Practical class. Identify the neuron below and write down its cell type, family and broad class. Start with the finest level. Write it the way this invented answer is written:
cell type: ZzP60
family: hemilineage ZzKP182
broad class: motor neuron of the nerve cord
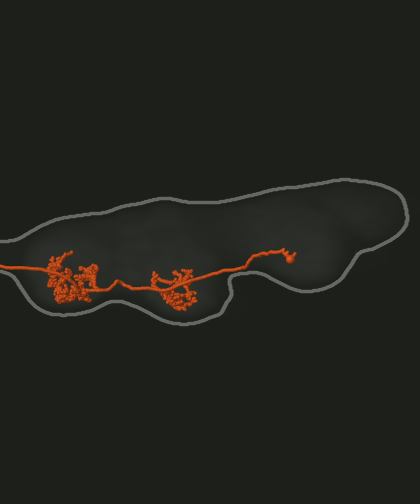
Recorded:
cell type: AN09B060
family: hemilineage 09B
broad class: ascending neuron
